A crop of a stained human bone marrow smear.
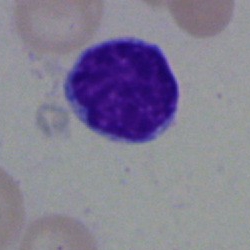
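Lymphocyte from a bone marrow smear: a roughly round cell with a few slightly flattened sides. Its chromatin is dark purple and clumped, with small paler spots in between. There's barely any cytoplasm, just a very thin pale blue rim, easiest to see at the lower left edge.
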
